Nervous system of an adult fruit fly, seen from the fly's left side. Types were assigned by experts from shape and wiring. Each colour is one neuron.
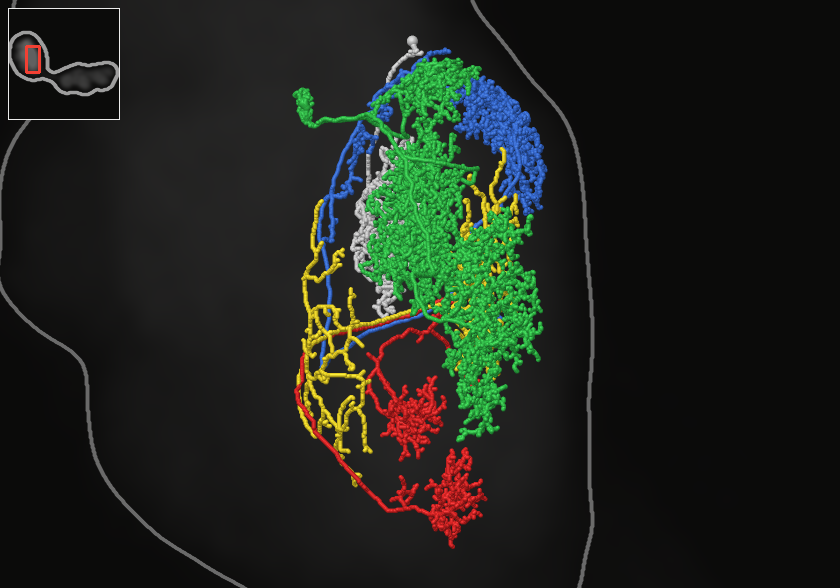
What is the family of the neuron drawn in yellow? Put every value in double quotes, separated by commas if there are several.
"MeLo"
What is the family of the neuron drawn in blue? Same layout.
"MeLo"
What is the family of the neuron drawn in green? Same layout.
"MeLo"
